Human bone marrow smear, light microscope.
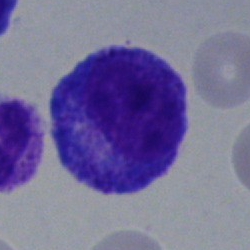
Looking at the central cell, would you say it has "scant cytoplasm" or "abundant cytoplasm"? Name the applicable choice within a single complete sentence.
This cell has scant cytoplasm, no more than a thin rim.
